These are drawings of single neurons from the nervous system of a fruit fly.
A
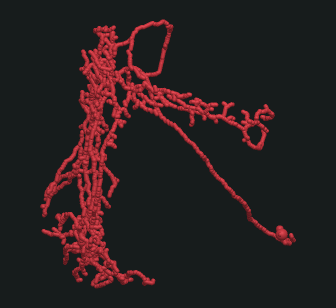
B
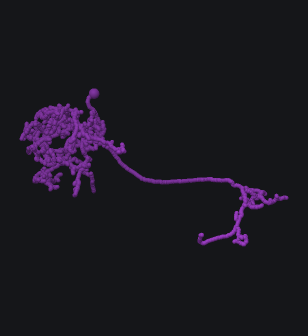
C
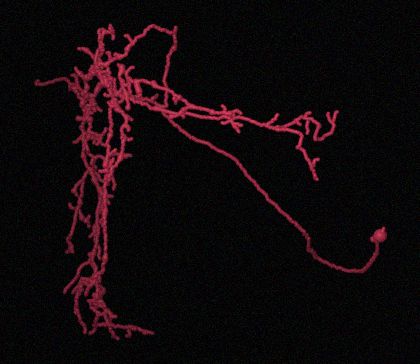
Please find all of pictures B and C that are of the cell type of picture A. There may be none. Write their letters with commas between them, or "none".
C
